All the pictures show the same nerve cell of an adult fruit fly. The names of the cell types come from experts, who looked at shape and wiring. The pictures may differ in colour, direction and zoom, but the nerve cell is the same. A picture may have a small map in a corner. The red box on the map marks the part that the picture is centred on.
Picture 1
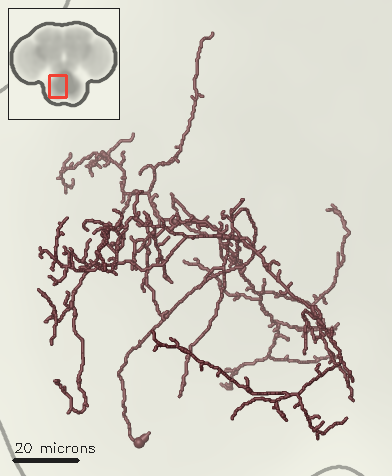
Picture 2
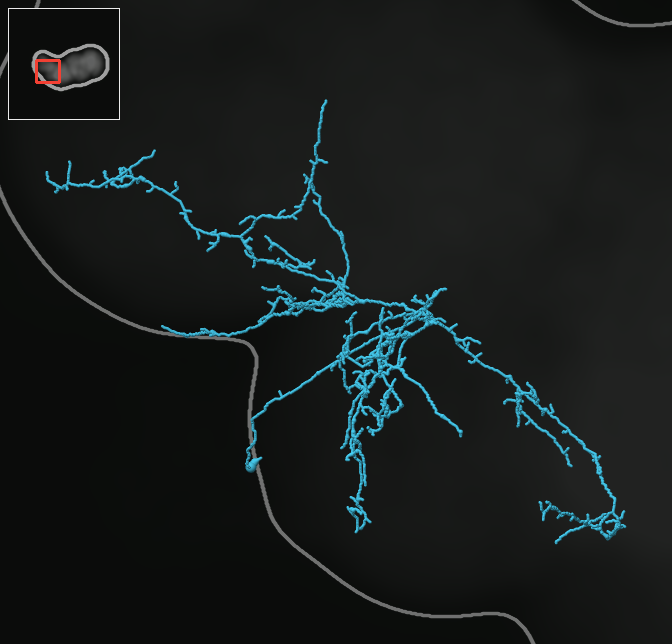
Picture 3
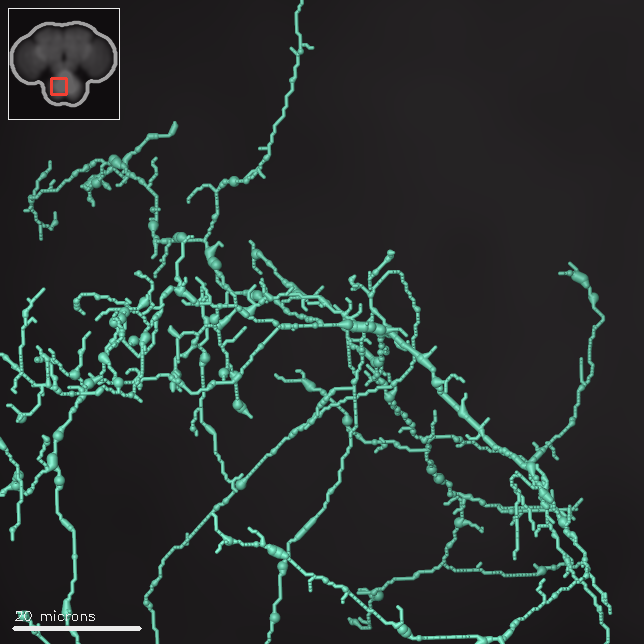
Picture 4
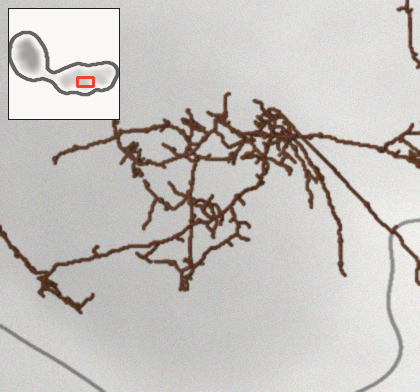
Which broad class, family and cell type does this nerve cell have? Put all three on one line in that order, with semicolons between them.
nerve-cord intrinsic neuron; hemilineage 03A; IN03A052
